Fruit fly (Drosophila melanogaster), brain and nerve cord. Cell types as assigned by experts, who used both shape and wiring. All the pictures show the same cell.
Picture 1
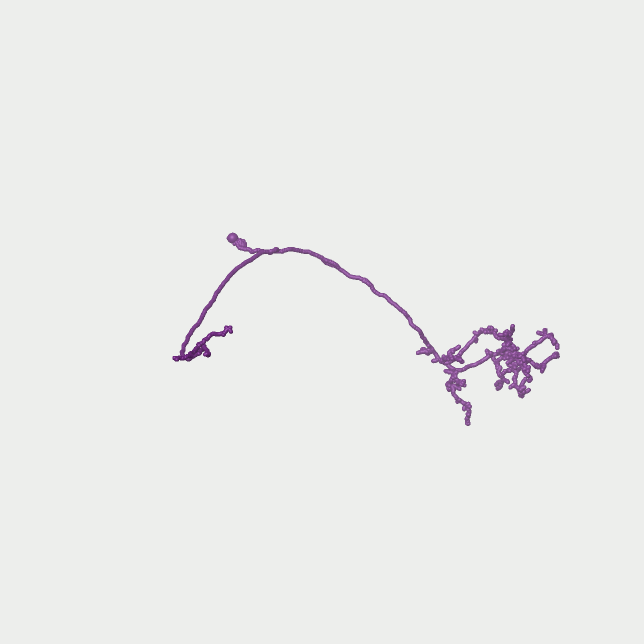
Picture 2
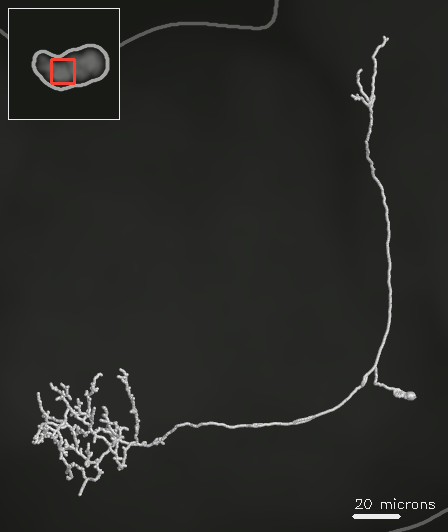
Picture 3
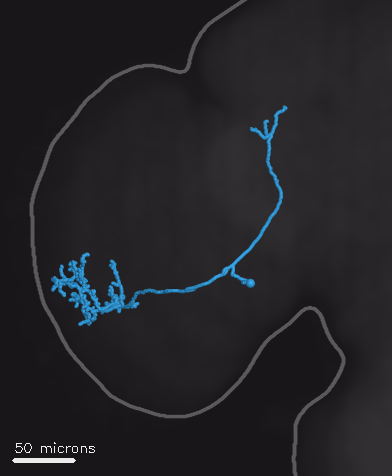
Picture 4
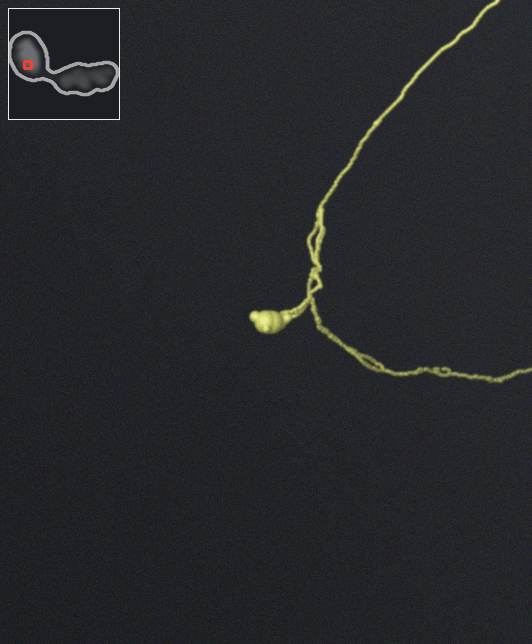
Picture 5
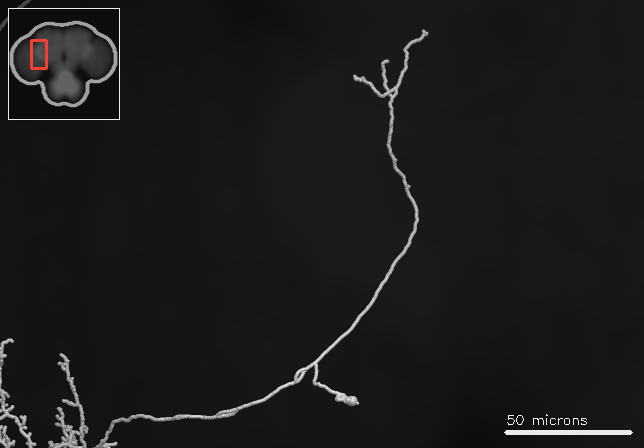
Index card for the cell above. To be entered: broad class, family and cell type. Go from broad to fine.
visual projection neuron; MeVP; MeVP11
